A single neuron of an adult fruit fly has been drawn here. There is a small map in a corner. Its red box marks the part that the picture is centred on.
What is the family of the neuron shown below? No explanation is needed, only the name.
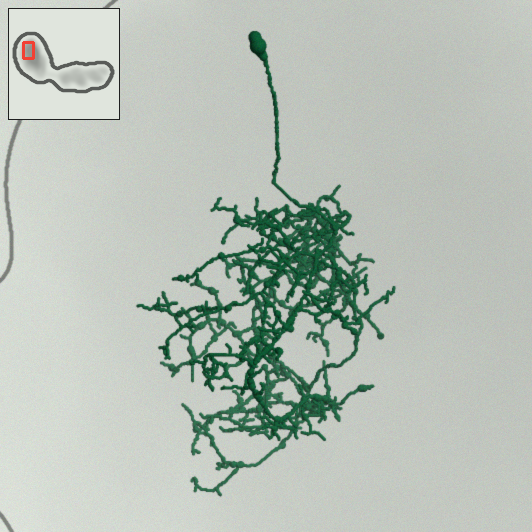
hemilineage VLPl4_anterior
